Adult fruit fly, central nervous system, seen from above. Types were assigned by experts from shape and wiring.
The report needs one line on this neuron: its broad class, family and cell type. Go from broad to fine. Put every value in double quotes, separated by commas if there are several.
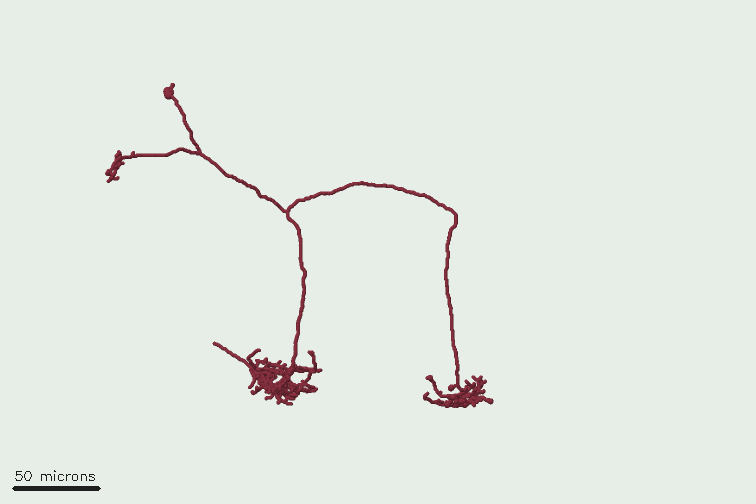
"central-brain intrinsic neuron", "hemilineage AOTUv3_ventral", "PS082"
